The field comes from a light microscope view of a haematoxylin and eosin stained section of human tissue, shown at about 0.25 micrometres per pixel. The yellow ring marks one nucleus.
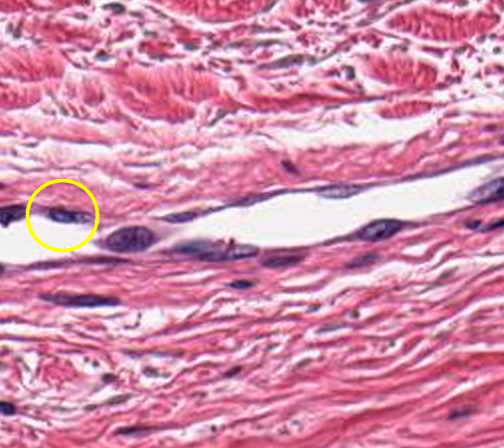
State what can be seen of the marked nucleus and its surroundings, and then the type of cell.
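The nucleus is elongated and flattened, with its long axis running parallel to the edge of the lumen. Very little cytoplasm is visible; at most a thin pink rim surrounds the nucleus, with no distinct outline of its own. The cell lies right at the border of a narrow, empty, slit-like lumen of a vessel, forming part of its lining, with wavy pink fibres running parallel directly behind it. The marked nucleus belongs to an endothelial cell.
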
